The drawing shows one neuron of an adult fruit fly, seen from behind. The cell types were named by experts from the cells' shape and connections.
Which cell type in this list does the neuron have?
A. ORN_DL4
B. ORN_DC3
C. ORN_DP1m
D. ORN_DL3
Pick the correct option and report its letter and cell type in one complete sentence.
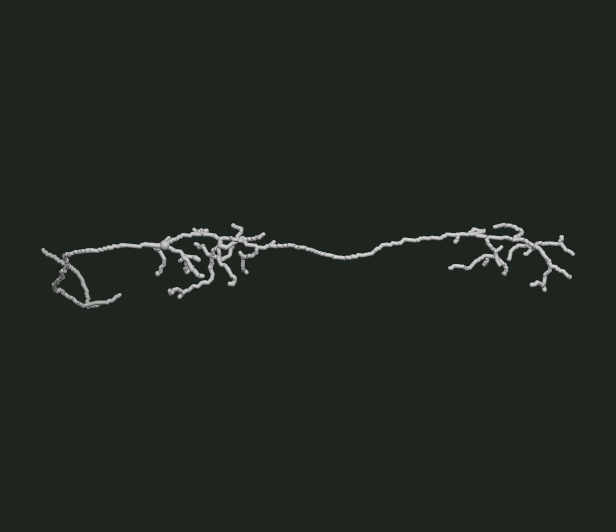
The neuron is categorized as cell type ORN_DP1m, option C.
